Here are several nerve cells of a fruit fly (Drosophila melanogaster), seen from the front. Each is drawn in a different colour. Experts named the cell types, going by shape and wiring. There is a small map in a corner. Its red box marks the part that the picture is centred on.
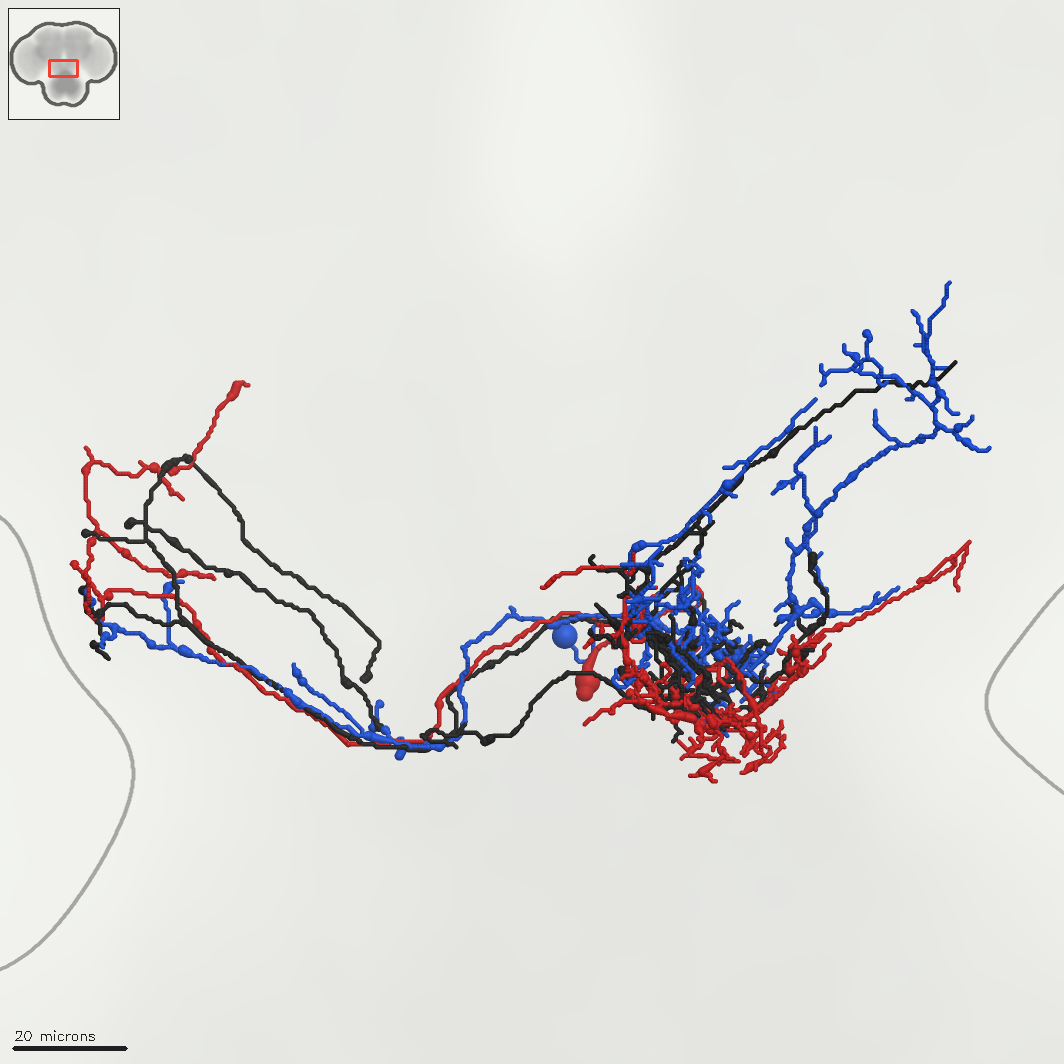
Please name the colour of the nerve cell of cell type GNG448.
blue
